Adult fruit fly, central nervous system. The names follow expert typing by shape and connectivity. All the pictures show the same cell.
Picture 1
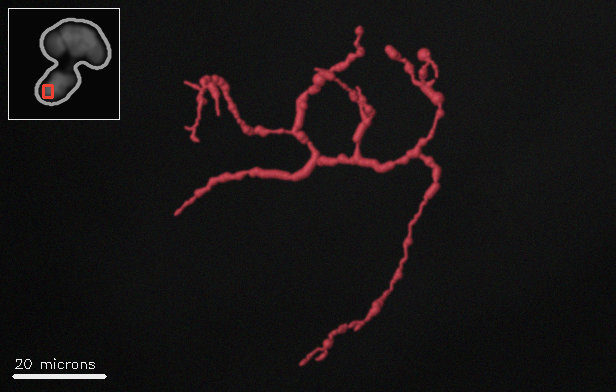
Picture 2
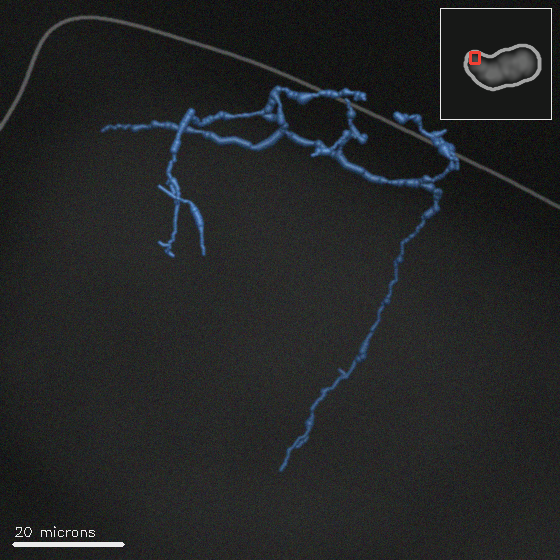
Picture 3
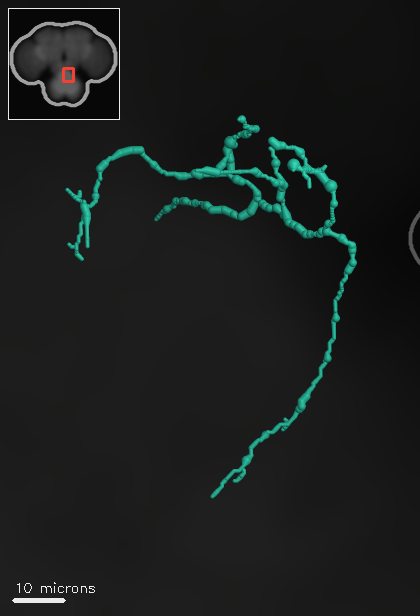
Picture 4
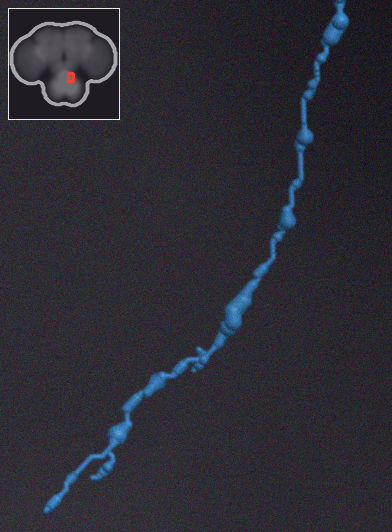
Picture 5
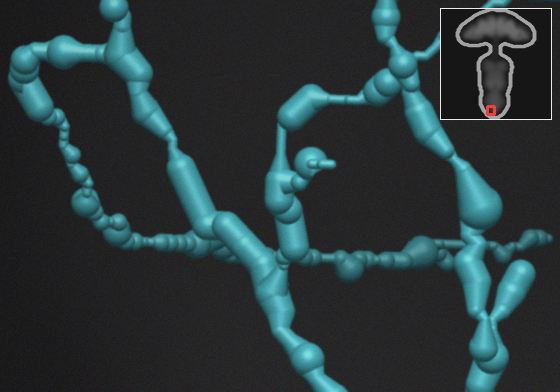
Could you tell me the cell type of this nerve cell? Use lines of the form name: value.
cell type: SNxx17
